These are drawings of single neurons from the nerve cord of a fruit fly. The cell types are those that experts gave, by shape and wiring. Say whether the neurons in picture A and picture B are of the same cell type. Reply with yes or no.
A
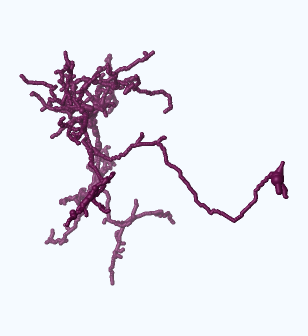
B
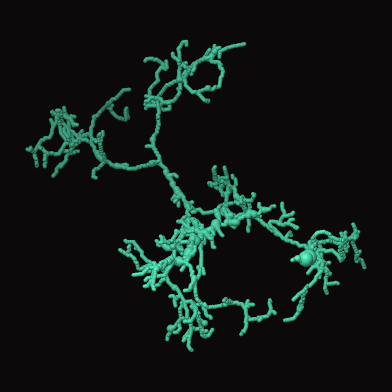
no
